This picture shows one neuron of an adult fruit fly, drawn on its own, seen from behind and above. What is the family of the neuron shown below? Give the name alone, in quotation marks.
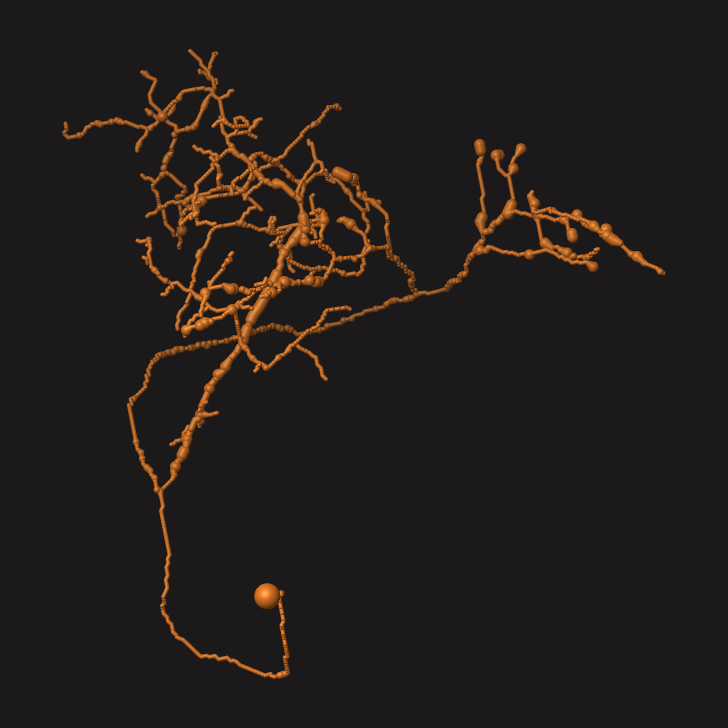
"hemilineage DM3_dorso_medial"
